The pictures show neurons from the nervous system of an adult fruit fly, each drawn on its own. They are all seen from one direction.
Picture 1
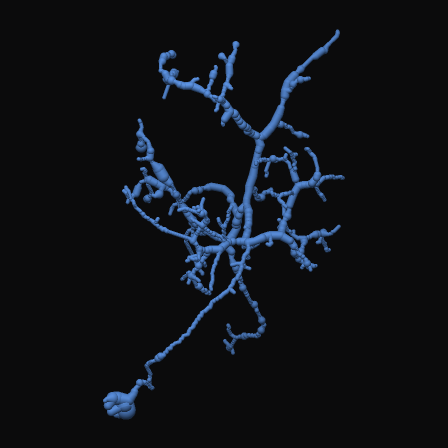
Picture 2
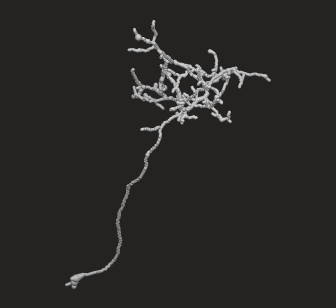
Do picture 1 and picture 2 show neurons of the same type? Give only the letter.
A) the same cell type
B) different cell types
B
